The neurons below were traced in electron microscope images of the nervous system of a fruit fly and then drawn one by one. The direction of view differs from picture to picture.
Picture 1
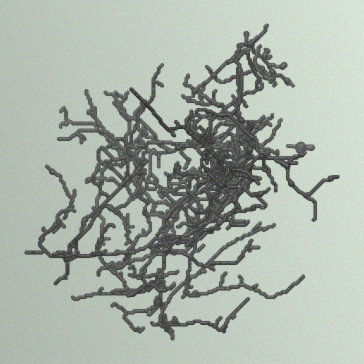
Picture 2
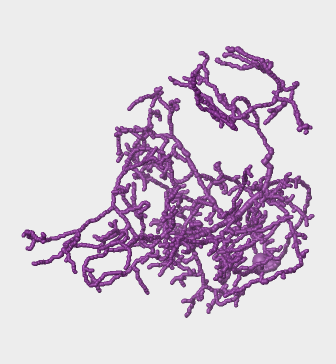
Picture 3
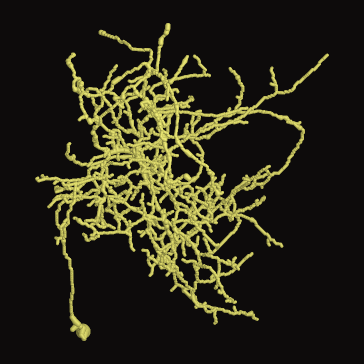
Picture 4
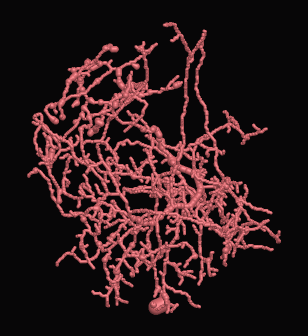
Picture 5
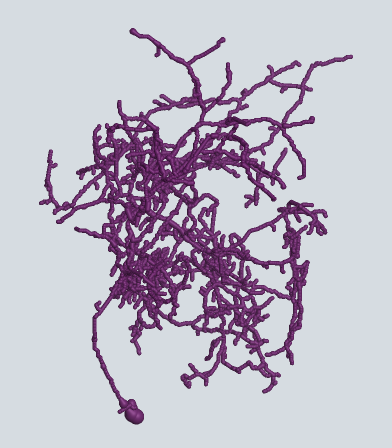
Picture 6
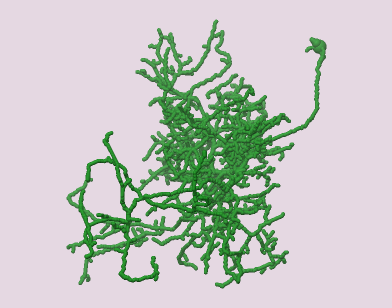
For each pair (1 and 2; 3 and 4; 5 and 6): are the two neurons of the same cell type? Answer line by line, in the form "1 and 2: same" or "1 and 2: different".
1 and 2: different
3 and 4: different
5 and 6: same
